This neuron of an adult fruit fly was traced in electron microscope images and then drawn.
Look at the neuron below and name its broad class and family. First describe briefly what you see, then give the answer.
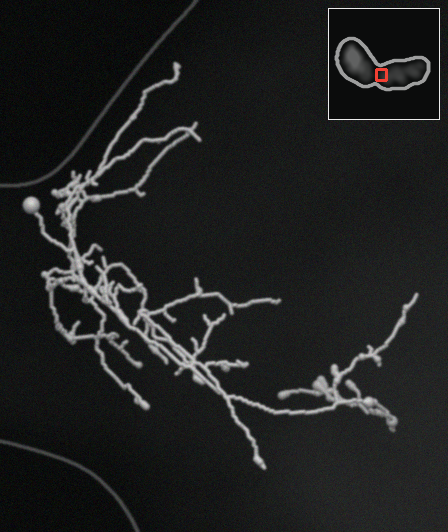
The cell body is on the left of the picture. Dozens of branch ends can be seen. Its broad class is nerve-cord intrinsic neuron. Its family is hemilineage 09A.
